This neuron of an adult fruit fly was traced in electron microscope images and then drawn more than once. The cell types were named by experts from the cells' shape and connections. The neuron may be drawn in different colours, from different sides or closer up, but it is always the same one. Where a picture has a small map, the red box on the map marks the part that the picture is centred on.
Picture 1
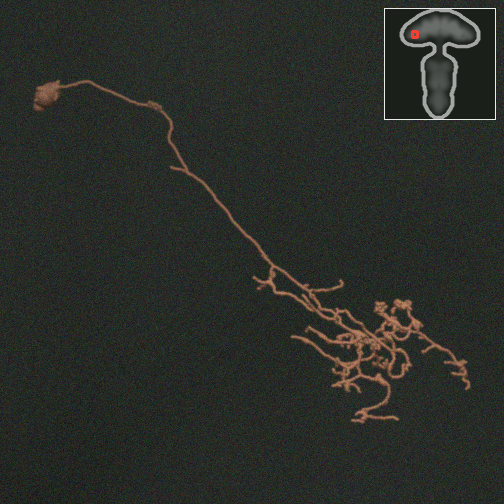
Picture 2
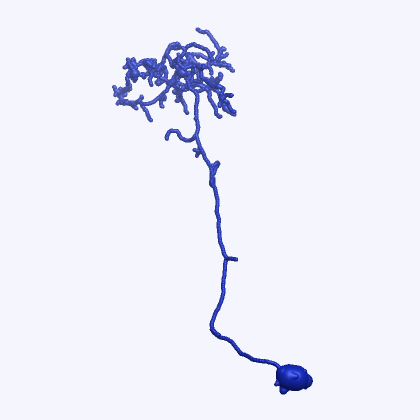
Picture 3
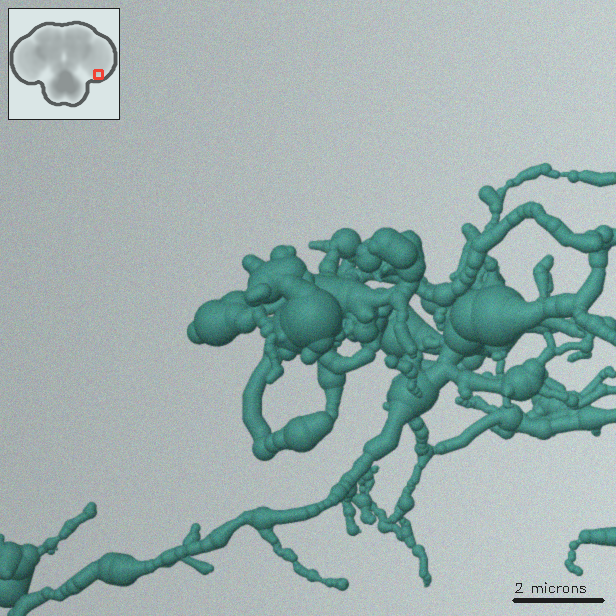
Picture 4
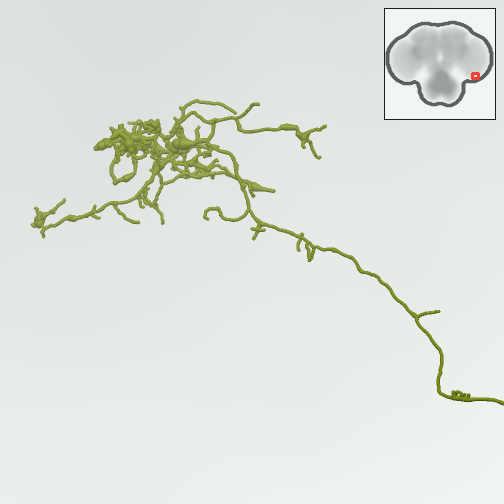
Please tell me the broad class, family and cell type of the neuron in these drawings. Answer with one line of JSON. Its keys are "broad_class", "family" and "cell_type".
{"broad_class": "optic-lobe intrinsic neuron", "family": "Cm", "cell_type": "Cm2"}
